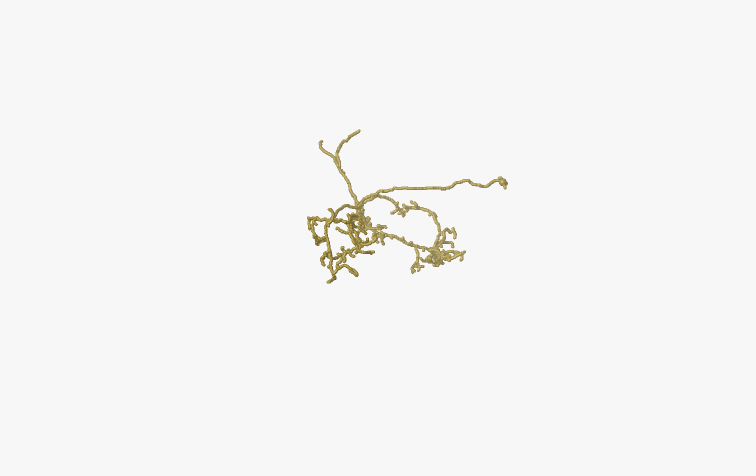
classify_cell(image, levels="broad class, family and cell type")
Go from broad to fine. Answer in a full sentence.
A central-brain intrinsic neuron of hemilineage DM5_central, type LAL179.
